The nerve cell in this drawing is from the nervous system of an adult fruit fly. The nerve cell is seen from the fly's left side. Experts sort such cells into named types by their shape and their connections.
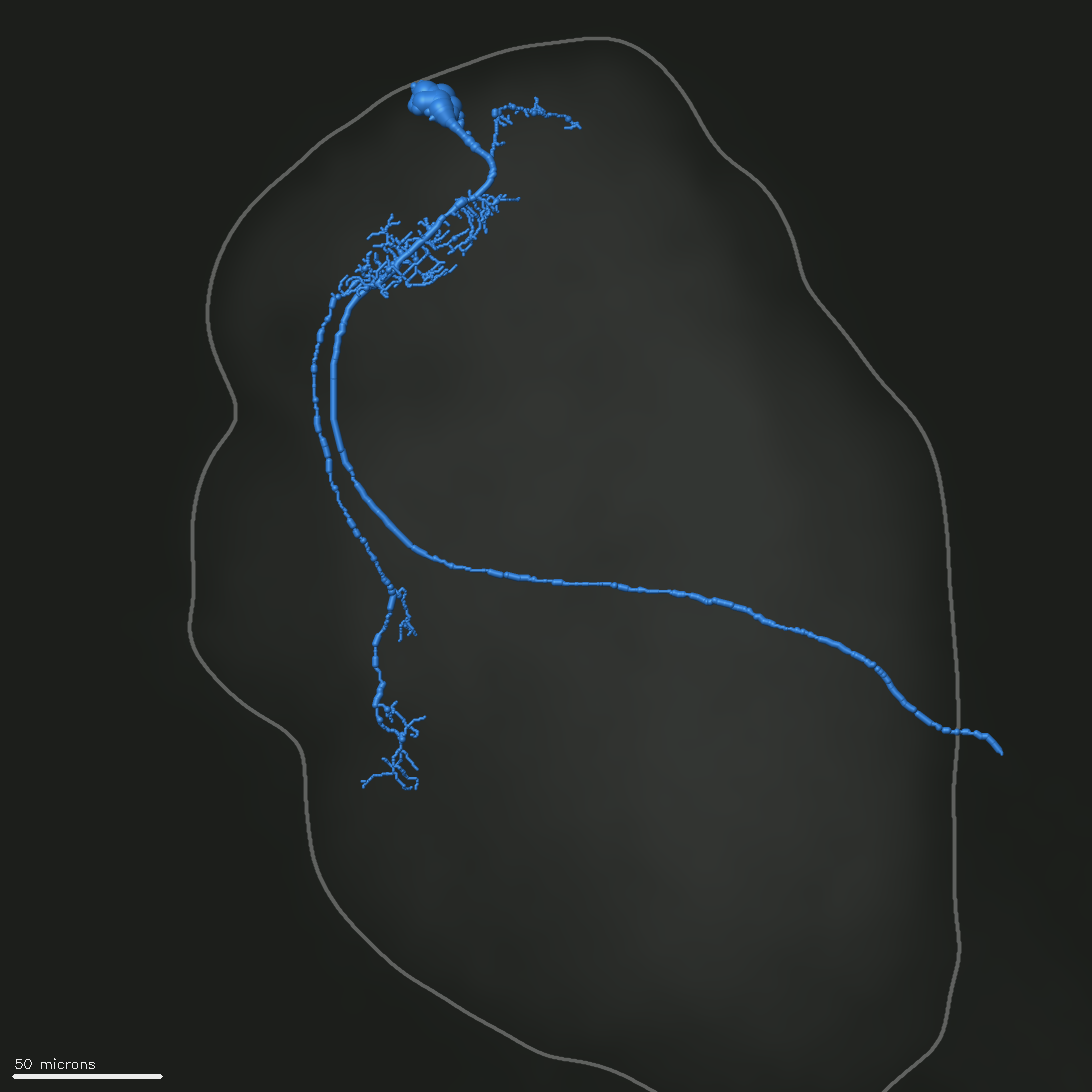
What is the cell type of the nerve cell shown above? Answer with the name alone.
IPC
